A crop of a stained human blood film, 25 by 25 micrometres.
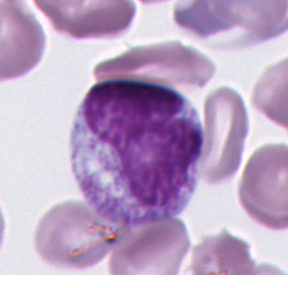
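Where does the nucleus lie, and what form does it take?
It is a single unlobed mass toward the upper right of this roundish, smooth-outlined cell.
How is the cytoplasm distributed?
A fair rim of pale lilac cytoplasm lies mainly on the lower-left side of the nucleus.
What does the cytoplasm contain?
Fine purple granules scattered through it.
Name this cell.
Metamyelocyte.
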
